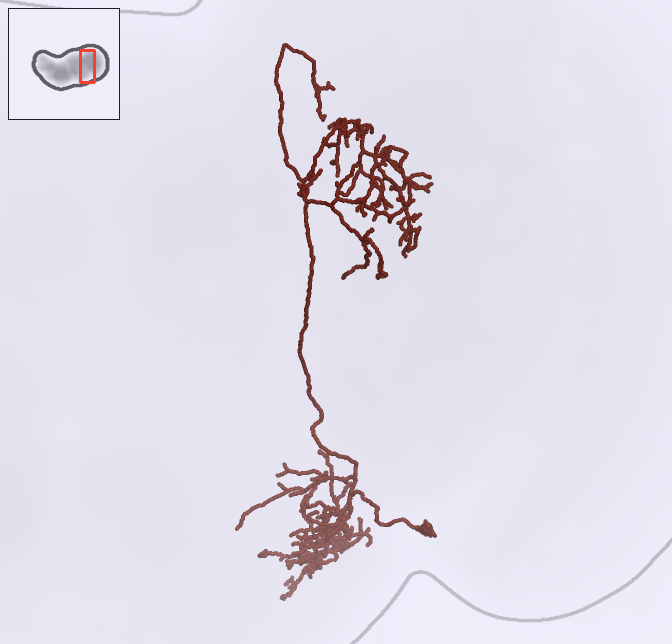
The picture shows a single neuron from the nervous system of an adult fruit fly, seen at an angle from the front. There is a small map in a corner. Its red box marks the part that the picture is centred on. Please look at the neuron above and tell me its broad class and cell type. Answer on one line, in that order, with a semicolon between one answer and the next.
central-brain intrinsic neuron; GNG291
